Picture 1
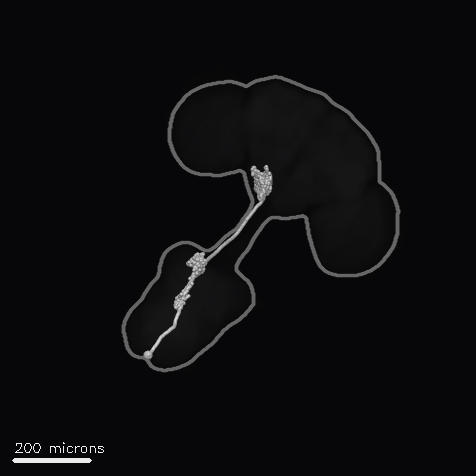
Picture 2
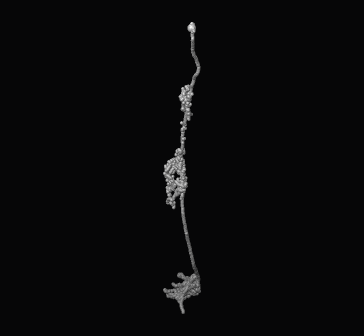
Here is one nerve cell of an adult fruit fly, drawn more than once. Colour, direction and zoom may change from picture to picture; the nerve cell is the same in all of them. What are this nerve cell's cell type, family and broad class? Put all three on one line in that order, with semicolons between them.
AN06B025; hemilineage 06B; ascending neuron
